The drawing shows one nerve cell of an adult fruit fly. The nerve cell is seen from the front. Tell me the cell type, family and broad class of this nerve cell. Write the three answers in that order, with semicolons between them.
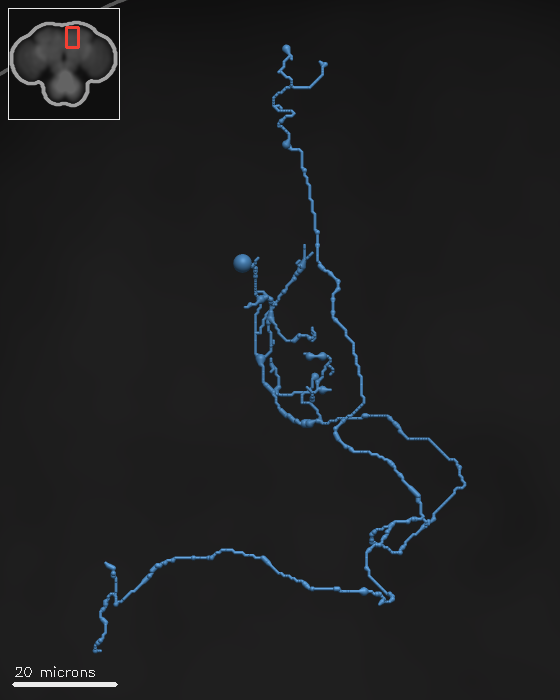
KCab-m; class Kenyon Cell; central-brain intrinsic neuron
